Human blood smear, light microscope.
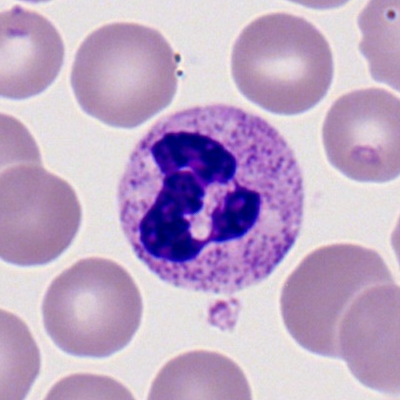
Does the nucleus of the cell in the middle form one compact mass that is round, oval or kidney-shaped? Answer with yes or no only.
No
